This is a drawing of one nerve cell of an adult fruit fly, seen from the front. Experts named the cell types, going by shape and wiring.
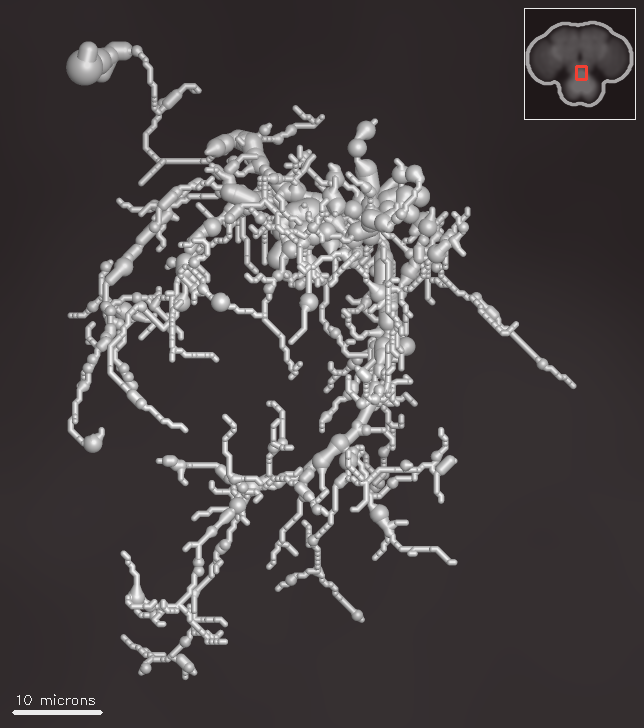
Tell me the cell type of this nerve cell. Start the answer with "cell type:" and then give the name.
cell type: INXXX363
